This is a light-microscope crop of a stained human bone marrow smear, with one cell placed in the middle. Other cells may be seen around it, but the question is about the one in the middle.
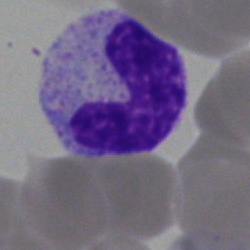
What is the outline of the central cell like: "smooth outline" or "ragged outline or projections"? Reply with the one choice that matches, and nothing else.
Smooth outline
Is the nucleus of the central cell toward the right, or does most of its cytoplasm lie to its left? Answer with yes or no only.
Yes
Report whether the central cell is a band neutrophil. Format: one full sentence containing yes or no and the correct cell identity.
Yes, that is right: the middle cell is a band neutrophil.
